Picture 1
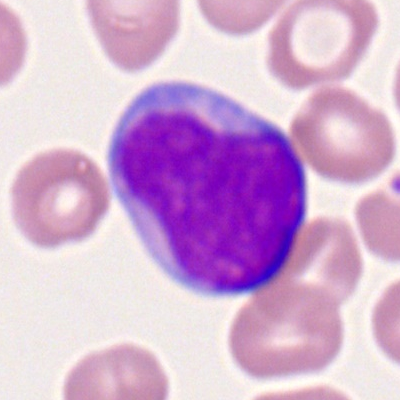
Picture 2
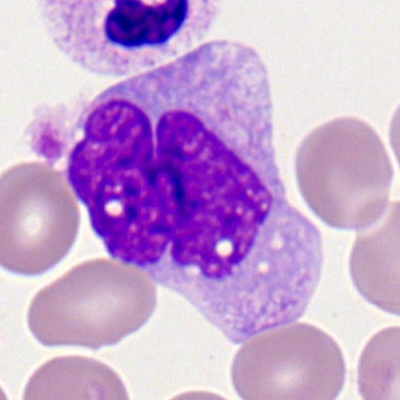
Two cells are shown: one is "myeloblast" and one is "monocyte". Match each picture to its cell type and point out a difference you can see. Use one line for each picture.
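In picture 1 we see a myeloblast: The cytoplasm contains no vacuoles.
In picture 2 we see a monocyte: A few small clear vacuoles lie in the cytoplasm below and right of the nucleus.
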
